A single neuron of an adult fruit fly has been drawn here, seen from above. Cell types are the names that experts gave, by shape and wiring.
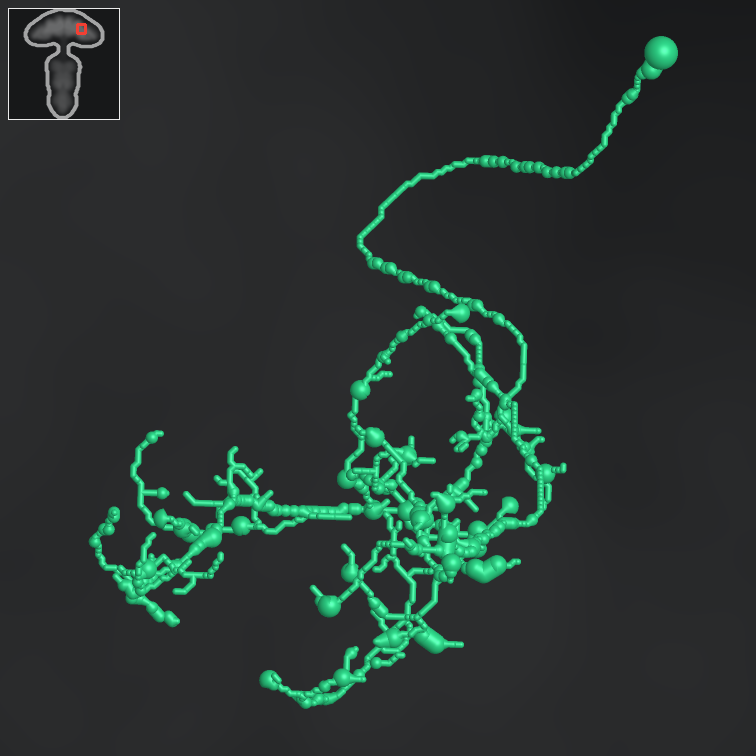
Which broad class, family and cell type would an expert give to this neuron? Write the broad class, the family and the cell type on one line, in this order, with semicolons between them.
central-brain intrinsic neuron; hemilineage LHl4_dorsal; LHAV4g6_a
